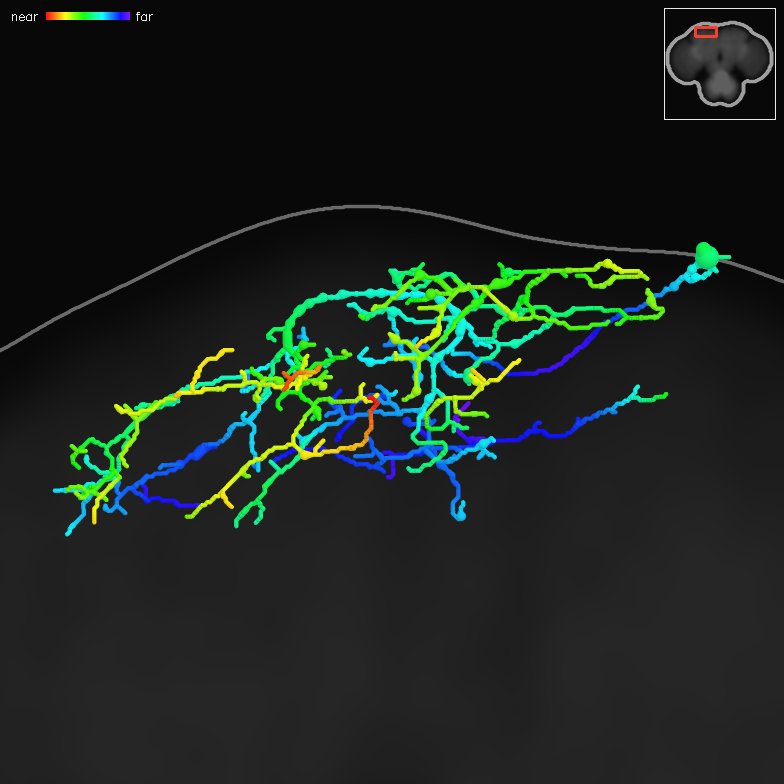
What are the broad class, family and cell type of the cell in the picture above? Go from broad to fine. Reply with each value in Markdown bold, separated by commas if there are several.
**central-brain intrinsic neuron**, **hemilineage SLPpm3**, **CB1073**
